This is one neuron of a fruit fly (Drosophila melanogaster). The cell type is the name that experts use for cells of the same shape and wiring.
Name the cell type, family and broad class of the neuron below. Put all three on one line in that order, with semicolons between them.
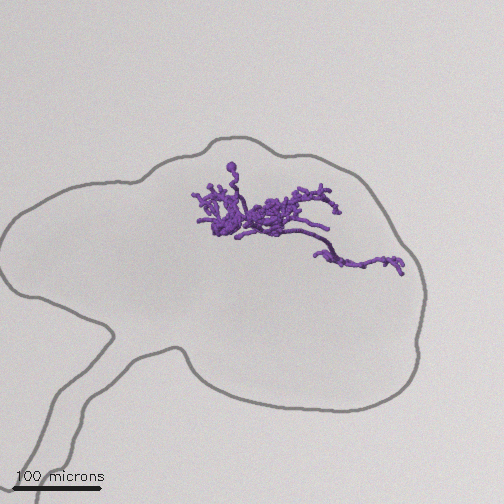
AVLP733m; hemilineage VLPl&d1_dorsal; central-brain intrinsic neuron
